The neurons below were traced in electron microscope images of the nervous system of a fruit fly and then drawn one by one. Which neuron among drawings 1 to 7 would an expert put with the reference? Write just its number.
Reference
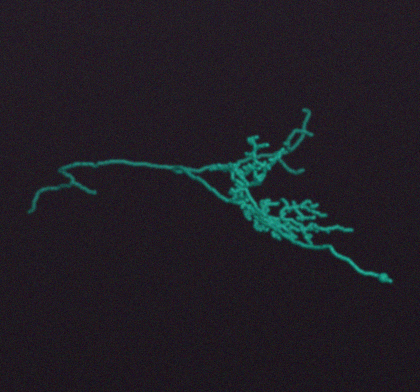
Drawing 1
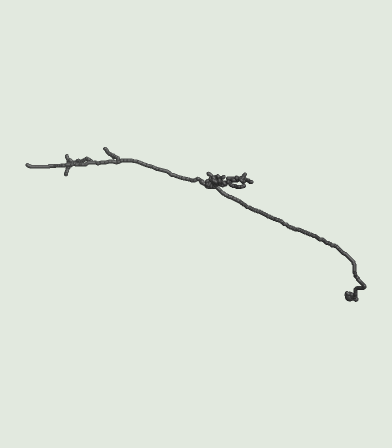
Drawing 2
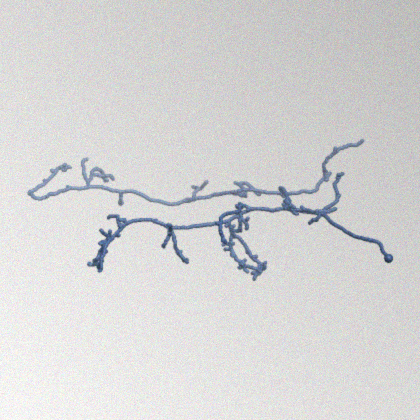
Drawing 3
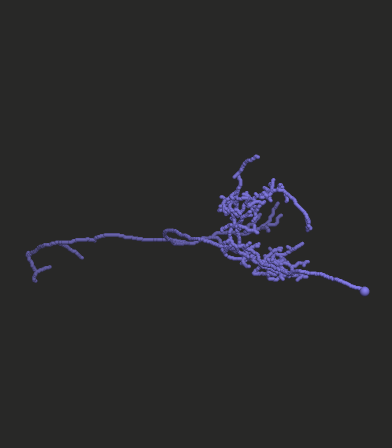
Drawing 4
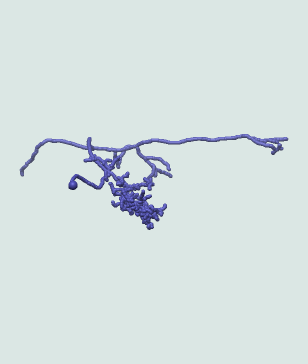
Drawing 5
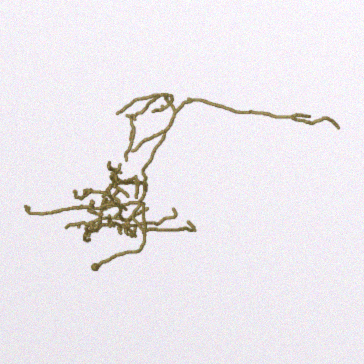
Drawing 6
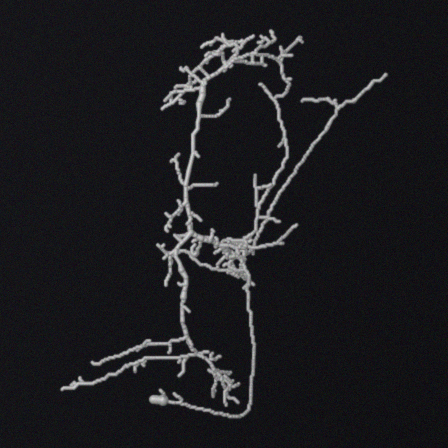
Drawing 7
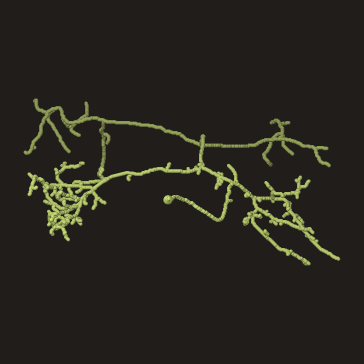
3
